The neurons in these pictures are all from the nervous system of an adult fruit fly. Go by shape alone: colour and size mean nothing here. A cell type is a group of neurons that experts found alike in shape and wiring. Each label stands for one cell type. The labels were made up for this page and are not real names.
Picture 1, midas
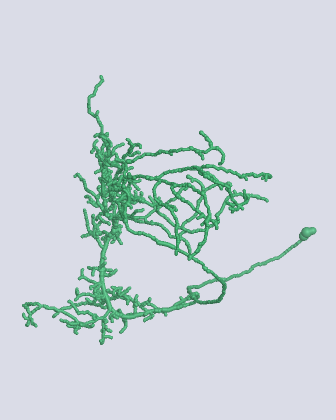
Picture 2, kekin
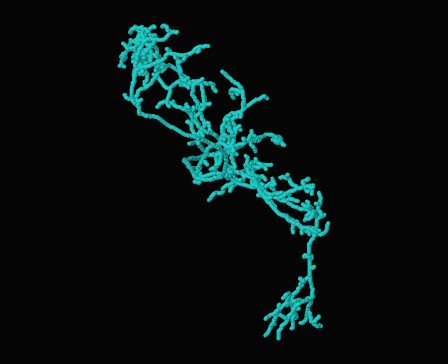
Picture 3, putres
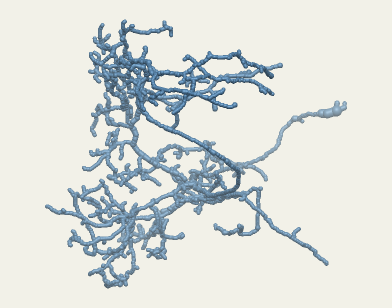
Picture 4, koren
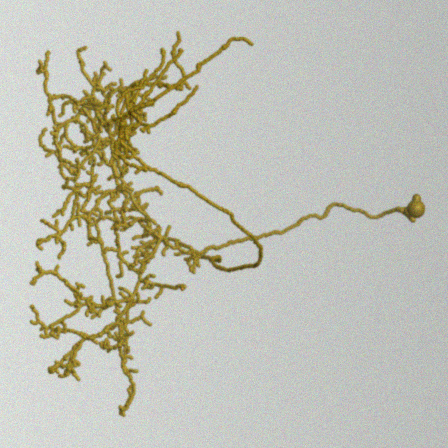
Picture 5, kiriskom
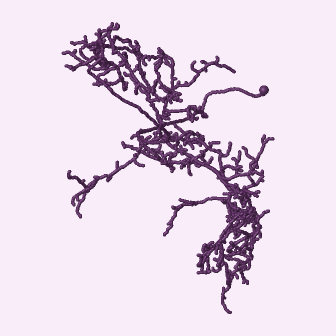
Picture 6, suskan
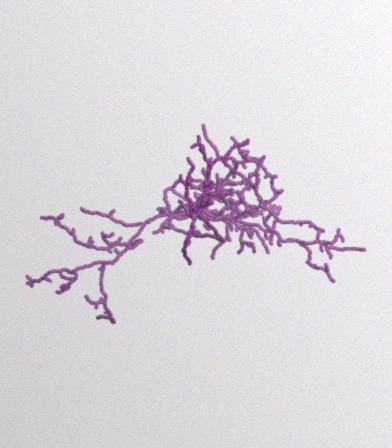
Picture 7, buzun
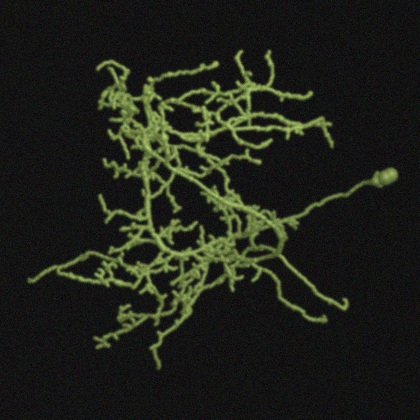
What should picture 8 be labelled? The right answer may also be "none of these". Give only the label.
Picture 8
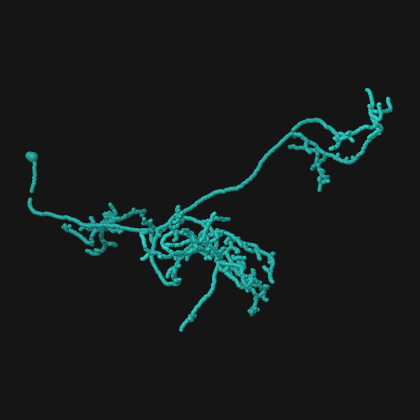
none of these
